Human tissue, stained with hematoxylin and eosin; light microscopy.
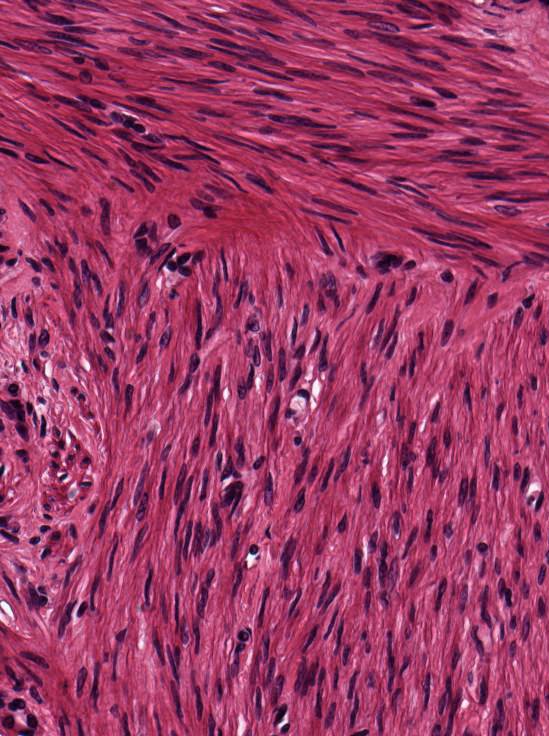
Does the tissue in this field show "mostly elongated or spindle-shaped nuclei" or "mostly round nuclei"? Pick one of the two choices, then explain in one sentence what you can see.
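Mostly elongated or spindle-shaped nuclei. The nuclei are elongated and cigar-shaped with blunt ends and stain dark purple.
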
